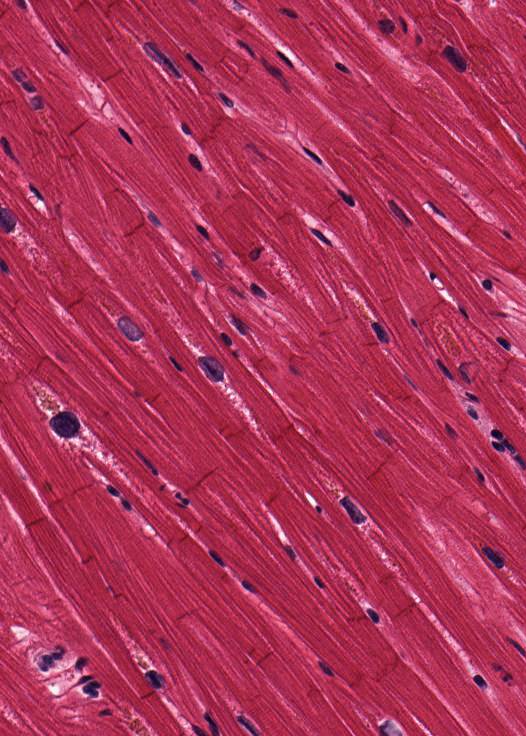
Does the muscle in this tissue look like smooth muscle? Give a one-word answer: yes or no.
No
